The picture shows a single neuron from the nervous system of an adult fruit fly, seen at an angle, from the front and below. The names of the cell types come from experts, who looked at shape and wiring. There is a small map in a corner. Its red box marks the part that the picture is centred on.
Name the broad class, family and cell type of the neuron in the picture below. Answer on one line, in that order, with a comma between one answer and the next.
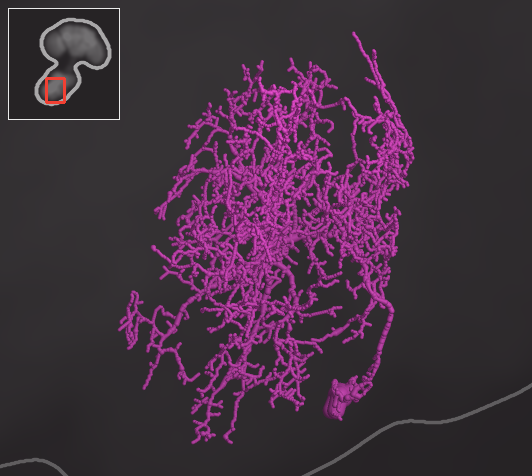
motor neuron of the nerve cord, MNhl, MNhl02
